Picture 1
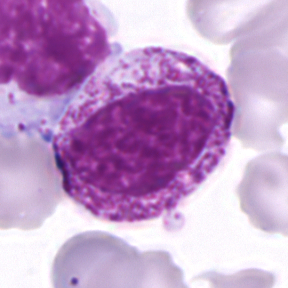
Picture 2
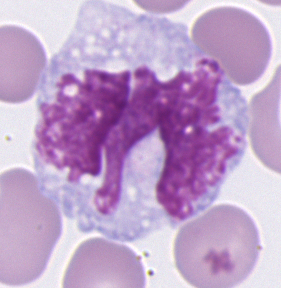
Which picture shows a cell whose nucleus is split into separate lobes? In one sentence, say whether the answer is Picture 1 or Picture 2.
Picture 2 shows a cell whose nucleus is divided into segments.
